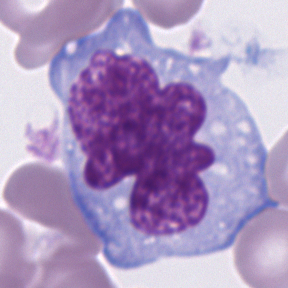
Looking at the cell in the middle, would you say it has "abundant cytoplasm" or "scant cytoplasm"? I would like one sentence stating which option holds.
Around the nucleus lies a broad area of cytoplasm.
